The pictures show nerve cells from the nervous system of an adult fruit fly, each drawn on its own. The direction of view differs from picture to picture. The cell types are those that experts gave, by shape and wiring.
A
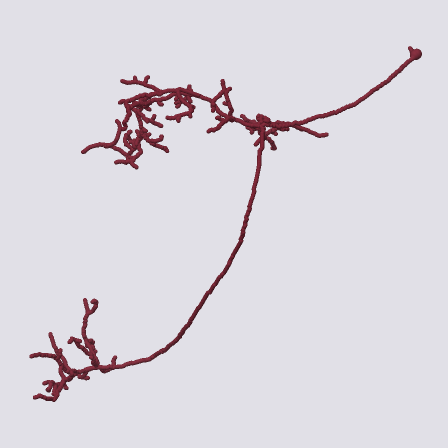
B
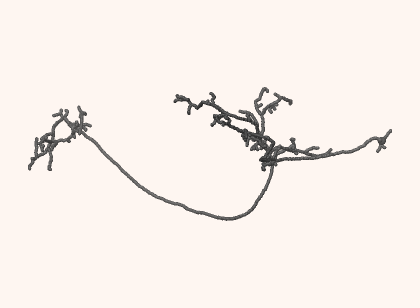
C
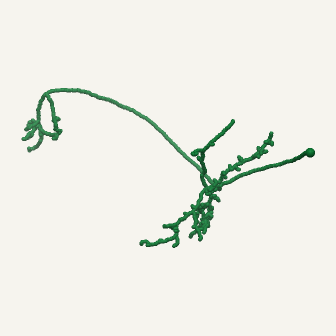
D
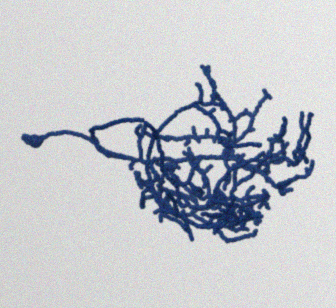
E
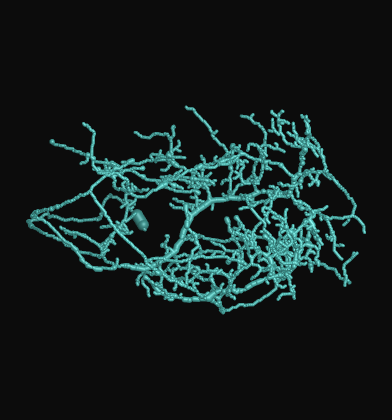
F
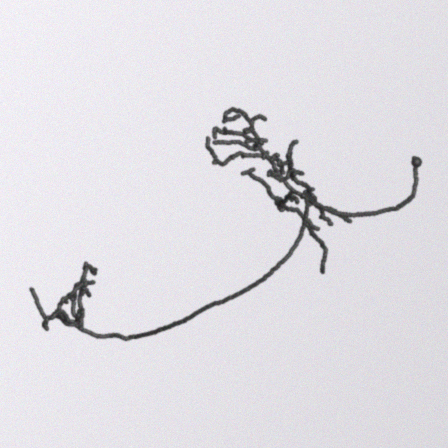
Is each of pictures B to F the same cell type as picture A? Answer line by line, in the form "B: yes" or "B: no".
B: yes
C: yes
D: no
E: no
F: yes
